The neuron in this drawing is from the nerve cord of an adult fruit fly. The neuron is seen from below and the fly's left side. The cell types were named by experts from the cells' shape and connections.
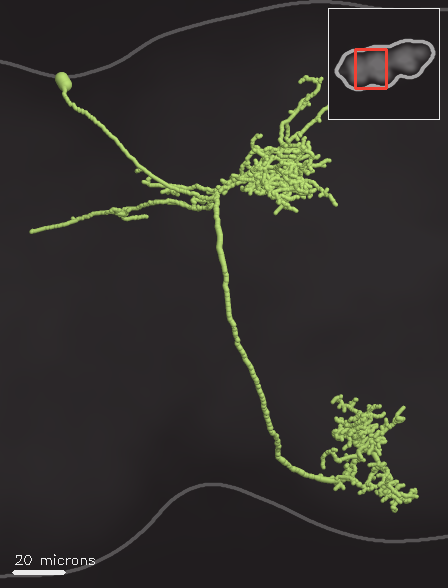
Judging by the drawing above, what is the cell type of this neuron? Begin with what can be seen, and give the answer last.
From top to bottom in the picture it spans about 180 microns. Dozens of branch ends can be seen. Its broad class is nerve-cord intrinsic neuron. The cell type is IN01A035.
